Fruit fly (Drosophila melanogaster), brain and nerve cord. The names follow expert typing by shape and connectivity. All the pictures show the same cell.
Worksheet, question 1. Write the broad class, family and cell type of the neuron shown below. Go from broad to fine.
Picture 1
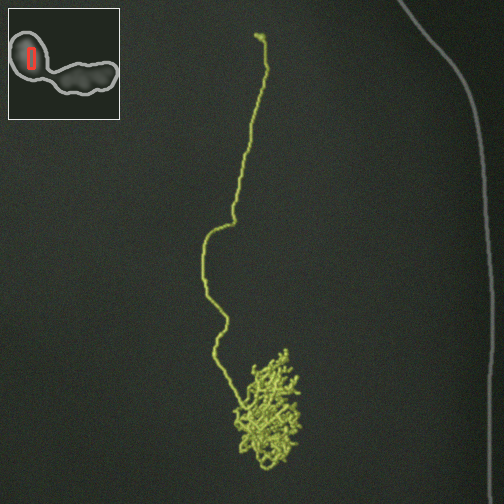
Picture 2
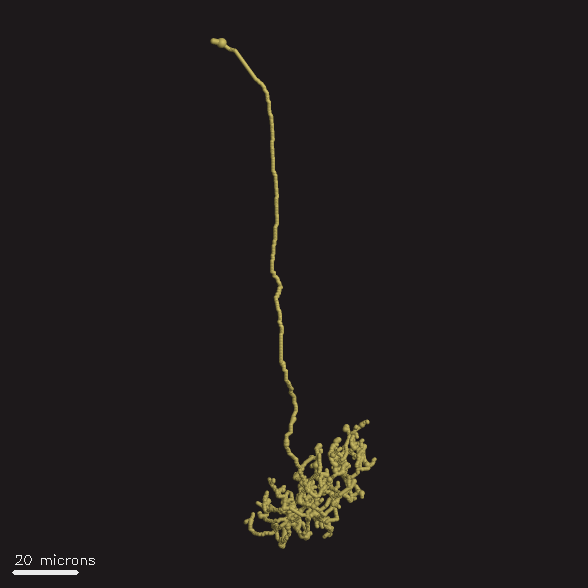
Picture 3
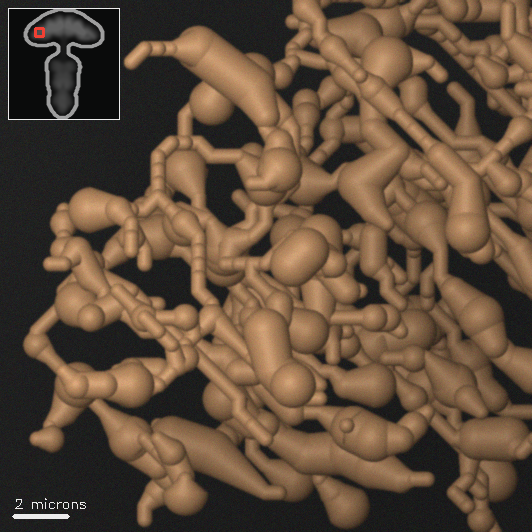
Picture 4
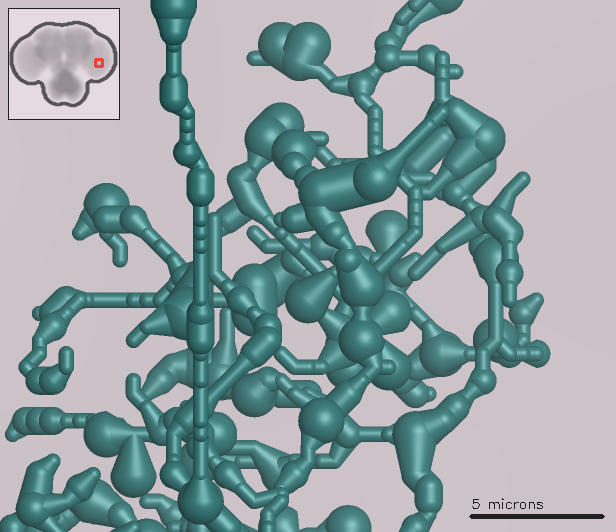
optic-lobe intrinsic neuron; Pm; Pm2a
